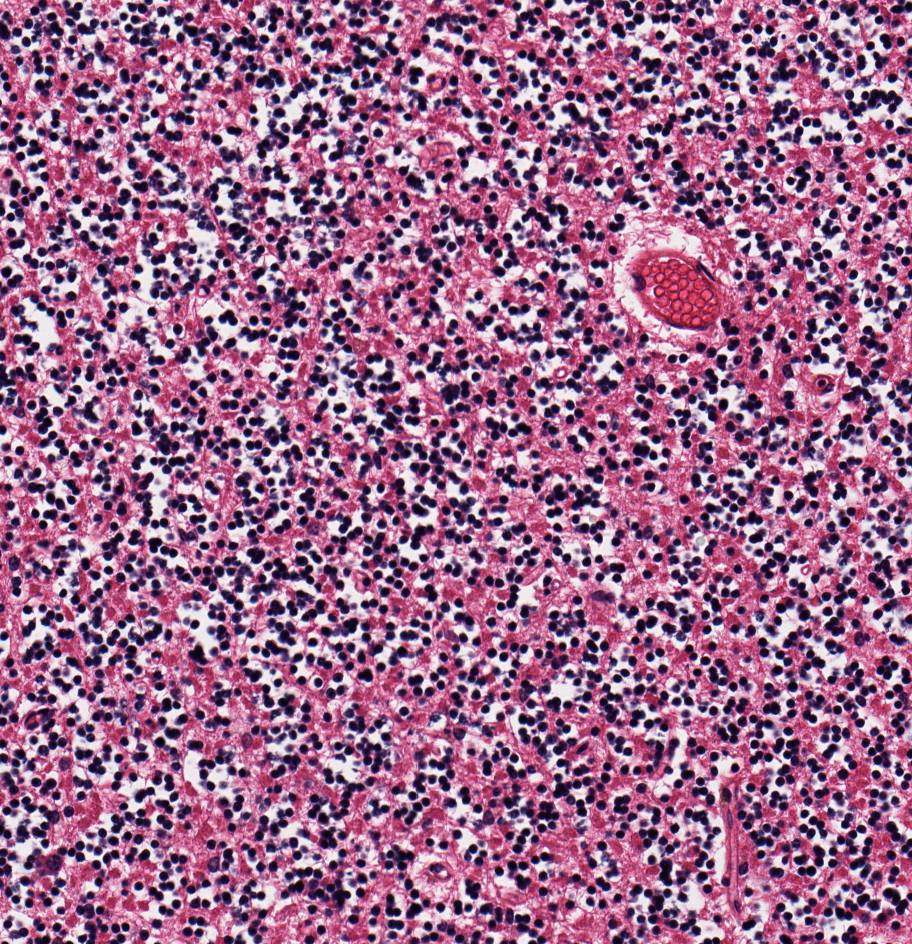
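Cerebellum: densely packed small round cells fill the field evenly, without layering or grouping into units. Their round nuclei are dark blue-black, with almost no visible cytoplasm. Irregular pink fibrillary patches lie scattered between the nuclei. Upper right, a small cross-cut vessel is packed with red blood cells.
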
